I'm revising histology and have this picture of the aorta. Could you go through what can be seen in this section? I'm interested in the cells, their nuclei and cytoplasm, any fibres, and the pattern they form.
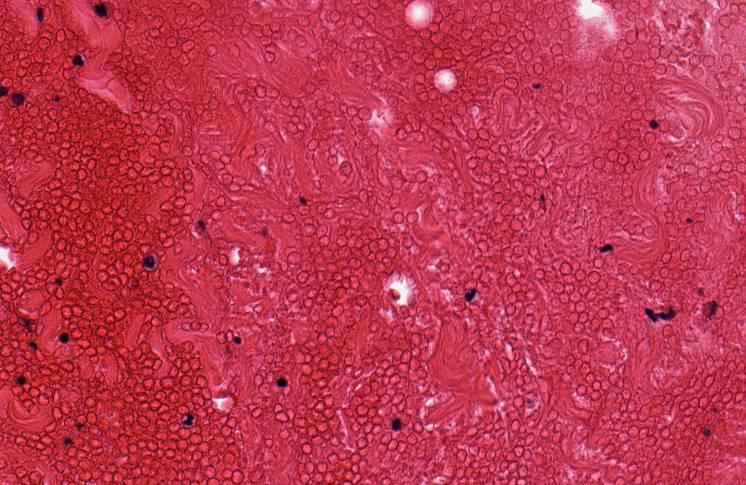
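Densely packed red blood cells occupy nearly the whole field. Each appears as a small round profile with a darker rim and a paler centre. Wavy pink fibrillar strands run in swirling bands between the red cells across the field. Small dark-staining nuclei are scattered singly and sparsely among them.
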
